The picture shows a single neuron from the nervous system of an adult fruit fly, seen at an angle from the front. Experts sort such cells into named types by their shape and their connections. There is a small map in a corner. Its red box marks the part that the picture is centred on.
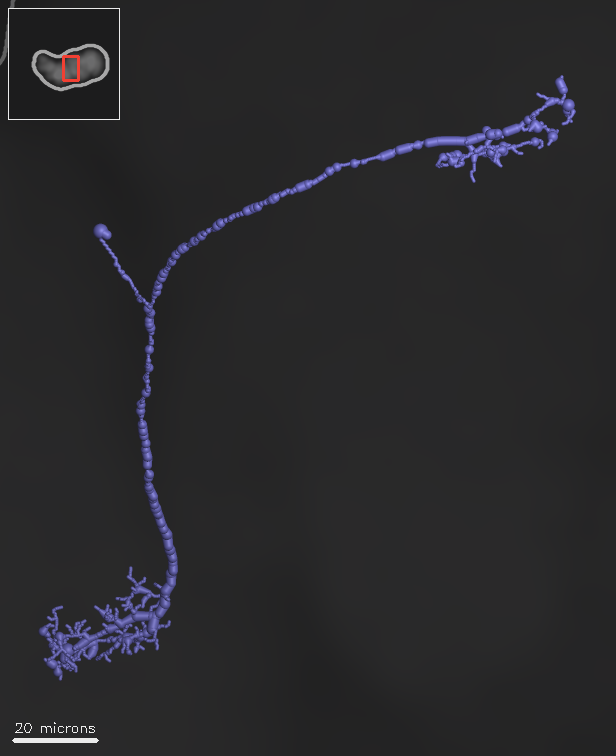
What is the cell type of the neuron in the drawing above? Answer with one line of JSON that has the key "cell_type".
{"cell_type": "LC10a"}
